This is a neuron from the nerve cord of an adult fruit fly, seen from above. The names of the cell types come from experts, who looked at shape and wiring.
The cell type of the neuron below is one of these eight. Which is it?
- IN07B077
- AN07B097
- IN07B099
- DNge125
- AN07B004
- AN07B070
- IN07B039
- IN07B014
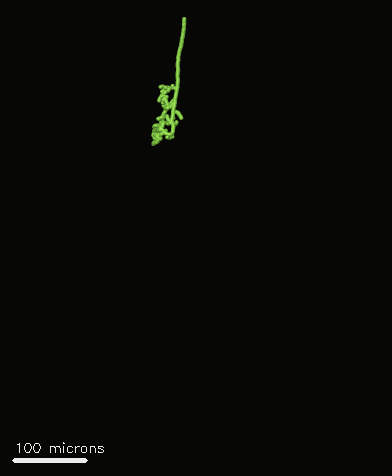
DNge125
